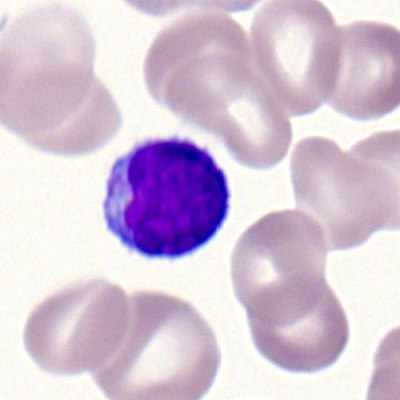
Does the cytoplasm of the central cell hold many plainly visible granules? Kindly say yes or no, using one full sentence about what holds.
No, the cytoplasm of the cell shows no visible granules.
